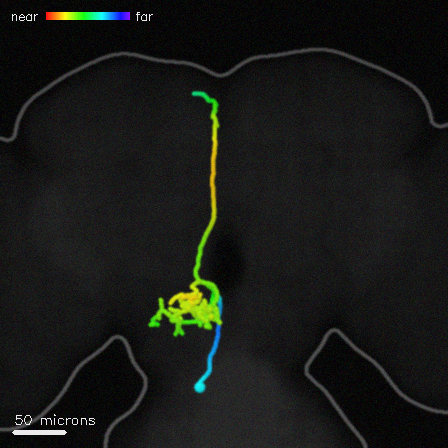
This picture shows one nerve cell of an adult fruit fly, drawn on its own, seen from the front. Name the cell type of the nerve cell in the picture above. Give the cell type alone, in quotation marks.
"GNG446"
